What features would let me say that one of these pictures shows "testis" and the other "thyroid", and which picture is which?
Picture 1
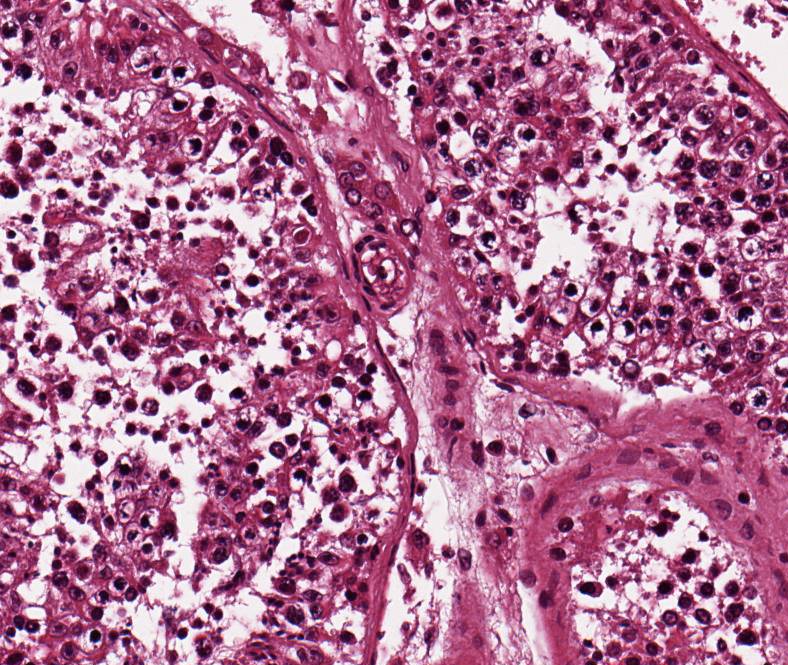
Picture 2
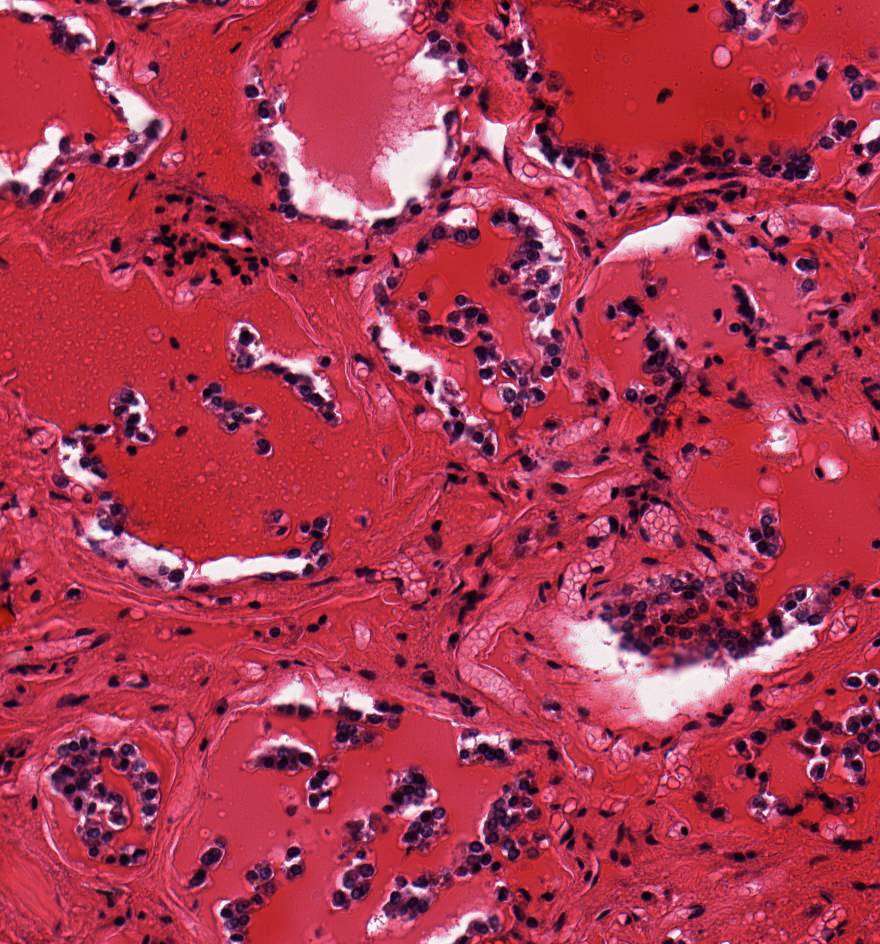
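Testis is in picture 1, thyroid in picture 2. As to contents, the testis tubules are packed with many layers of loosely arranged round cells rather than a single epithelial layer. The thyroid's large rounded spaces hold homogeneous bright eosinophilic material with many tiny round pale bubbles, clearest in the large left space.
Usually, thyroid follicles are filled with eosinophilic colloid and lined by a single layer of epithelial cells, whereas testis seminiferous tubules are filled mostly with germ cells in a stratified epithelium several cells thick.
As to cells, in the testis small, dense, dark round nuclei are scattered among larger round nuclei with paler, granular chromatin, and many larger cells have pale or clear cytoplasm around a central nucleus. Between the thyroid spaces, centre and right, lie cells with pale, finely vacuolated cytoplasm.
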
